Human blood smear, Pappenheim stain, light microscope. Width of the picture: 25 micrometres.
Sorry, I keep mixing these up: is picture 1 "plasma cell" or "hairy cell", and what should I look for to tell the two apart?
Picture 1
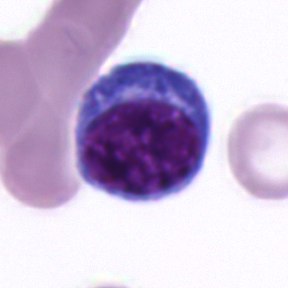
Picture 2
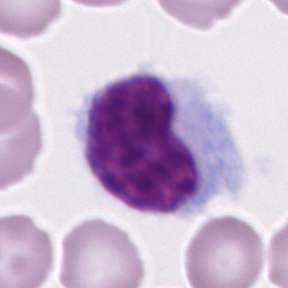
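Let's put names to them first: picture 1 is a plasma cell, and picture 2 is a hairy cell. Now look at the outlines: the plasma cell is round and smooth, while the hairy cell is irregular and roughly oval, with a ragged edge of fine fuzzy projections instead of a smooth border. Next, compare the colour of the cytoplasm: deep blue in the plasma cell, pale greyish-blue in the hairy cell.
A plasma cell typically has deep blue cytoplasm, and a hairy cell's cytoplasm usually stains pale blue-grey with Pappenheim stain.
In the plasma cell you can also find a paler zone of cytoplasm against the upper side of the nucleus.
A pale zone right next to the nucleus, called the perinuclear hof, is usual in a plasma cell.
The hairy cell's nucleus is bean-shaped, notched on its right side facing the cytoplasm, about 12 by 9 micrometres, and set toward the left, so the cytoplasm lies mostly to the right.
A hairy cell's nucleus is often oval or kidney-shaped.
Neither cell shows distinct granules; the hairy cell's cytoplasm has only a faint wispy texture and no clear vacuoles.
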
